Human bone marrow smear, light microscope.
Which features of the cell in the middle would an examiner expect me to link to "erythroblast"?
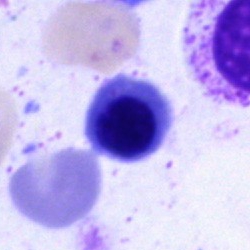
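The cell in the middle has a round, smooth outline. Its cytoplasm is deep blue and shows no granules.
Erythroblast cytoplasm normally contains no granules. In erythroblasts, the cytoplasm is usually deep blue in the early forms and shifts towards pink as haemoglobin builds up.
The absence of granules therefore goes with an erythroblast, and the deep blue matches the colour usual in early forms. The chromatin is dense and very dark. No feature shown runs against the name.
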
